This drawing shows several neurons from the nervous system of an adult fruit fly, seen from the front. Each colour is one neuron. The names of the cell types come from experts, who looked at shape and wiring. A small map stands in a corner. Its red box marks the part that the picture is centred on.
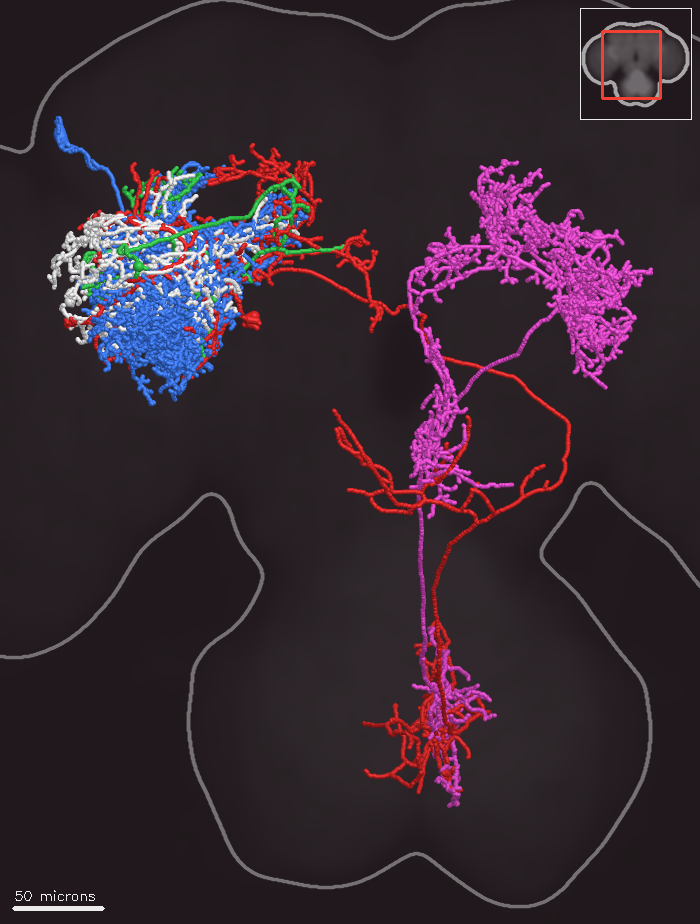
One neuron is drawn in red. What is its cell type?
DNp66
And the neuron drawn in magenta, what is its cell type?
DNp45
